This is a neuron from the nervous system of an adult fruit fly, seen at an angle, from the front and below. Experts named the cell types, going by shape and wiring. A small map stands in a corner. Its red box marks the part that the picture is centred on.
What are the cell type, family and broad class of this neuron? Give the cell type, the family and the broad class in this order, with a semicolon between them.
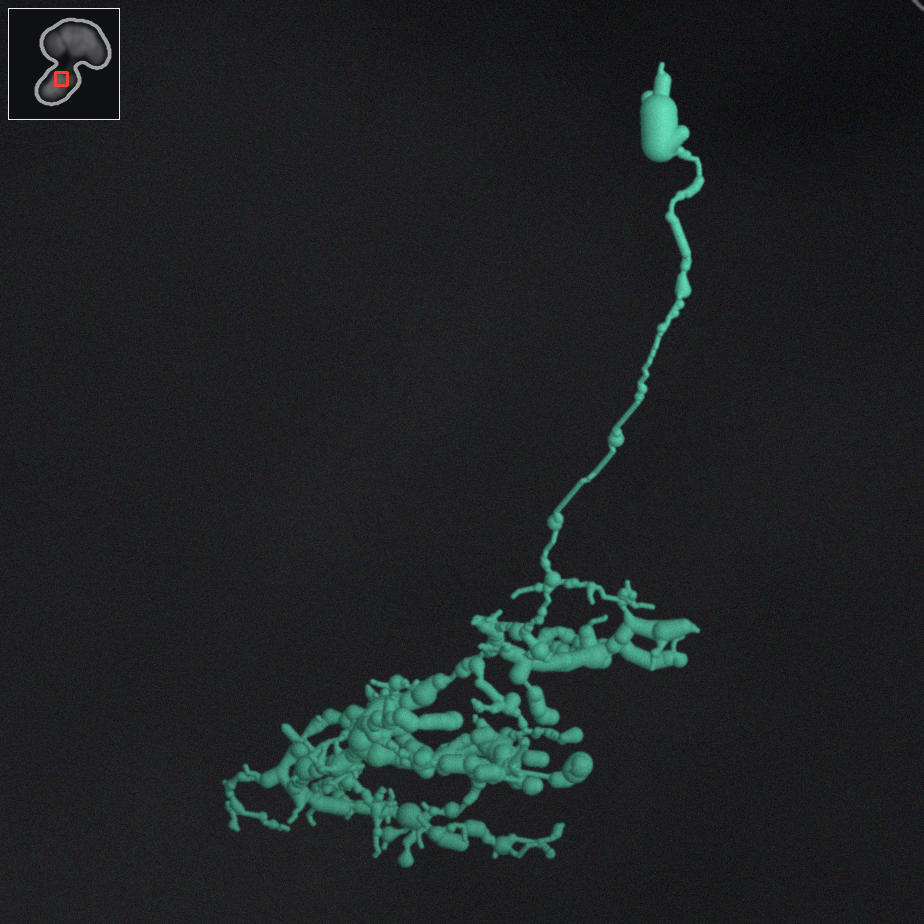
IN09A017; hemilineage 09A; nerve-cord intrinsic neuron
